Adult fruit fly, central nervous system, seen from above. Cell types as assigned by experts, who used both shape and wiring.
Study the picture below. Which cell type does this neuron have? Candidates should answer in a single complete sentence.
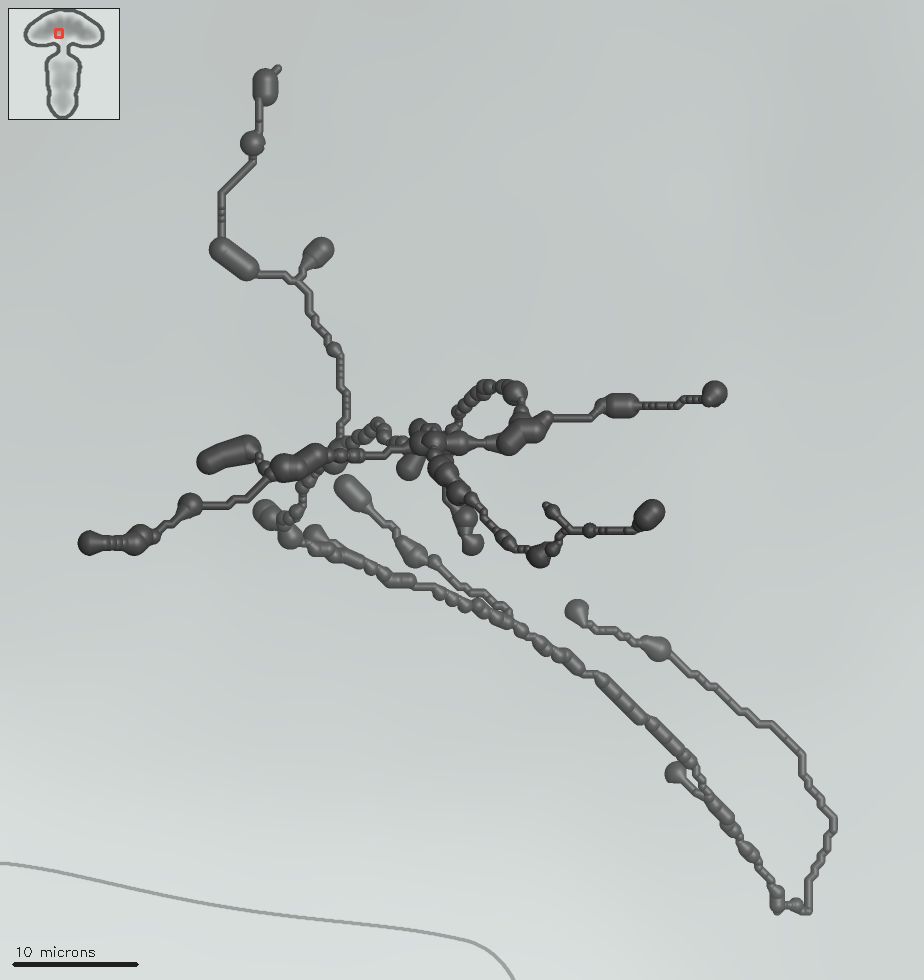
The cell type name for this neuron is AN07B078_a.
